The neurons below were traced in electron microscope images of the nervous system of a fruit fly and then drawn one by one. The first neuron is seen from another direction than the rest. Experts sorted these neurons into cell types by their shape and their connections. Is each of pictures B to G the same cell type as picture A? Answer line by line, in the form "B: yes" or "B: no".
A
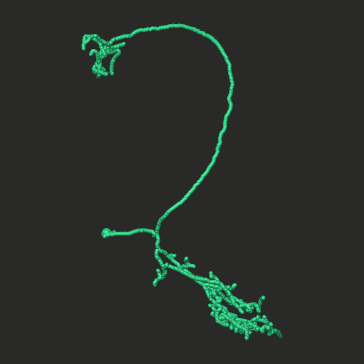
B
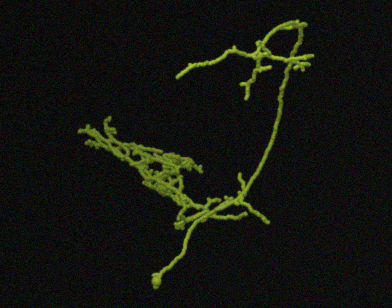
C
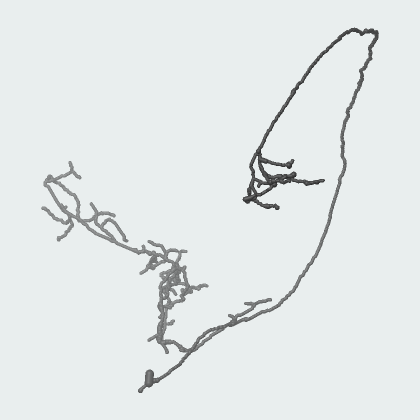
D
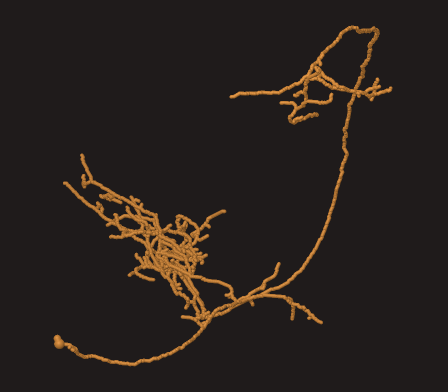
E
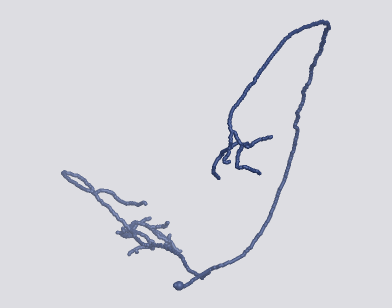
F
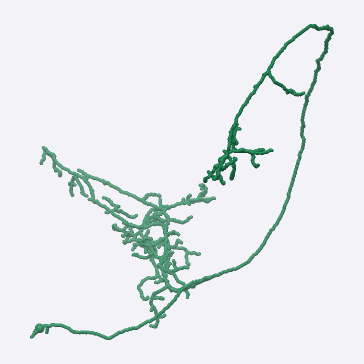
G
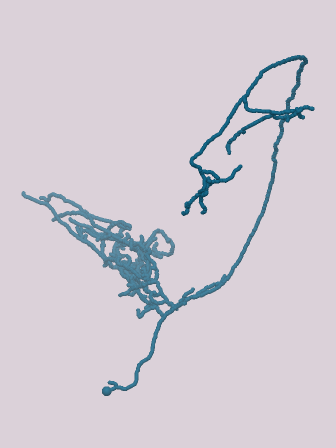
B: yes
C: no
D: yes
E: no
F: no
G: yes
